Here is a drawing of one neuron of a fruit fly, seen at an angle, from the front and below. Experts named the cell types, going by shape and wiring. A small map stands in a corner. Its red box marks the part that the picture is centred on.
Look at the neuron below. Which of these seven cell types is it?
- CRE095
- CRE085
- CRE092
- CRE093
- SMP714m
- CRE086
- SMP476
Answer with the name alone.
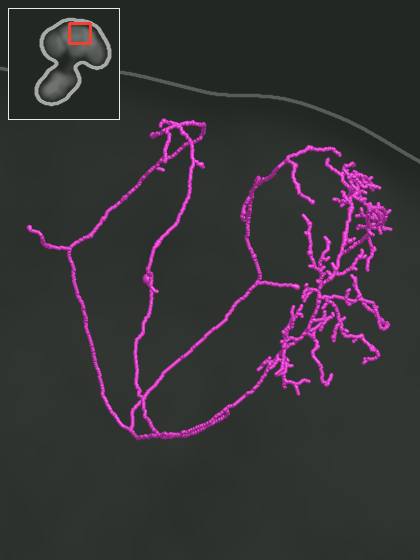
CRE086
